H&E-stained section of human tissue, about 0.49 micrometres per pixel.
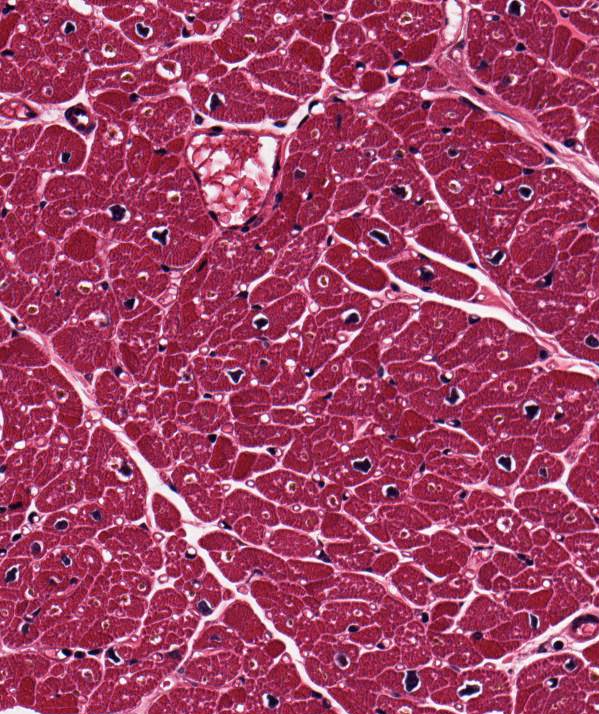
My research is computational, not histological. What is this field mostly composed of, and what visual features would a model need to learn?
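What you are looking at is myocardium, its muscle fibres cut in cross-section and packed tightly as polygonal profiles across the whole field. Look first at the nuclei: they lie in the centre of the fibre profiles, and many sit within a small clear perinuclear halo.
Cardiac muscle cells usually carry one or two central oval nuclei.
Then notice how deeply red-pink the cytoplasm stains.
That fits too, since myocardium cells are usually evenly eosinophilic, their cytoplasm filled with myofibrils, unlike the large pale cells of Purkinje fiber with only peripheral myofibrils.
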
